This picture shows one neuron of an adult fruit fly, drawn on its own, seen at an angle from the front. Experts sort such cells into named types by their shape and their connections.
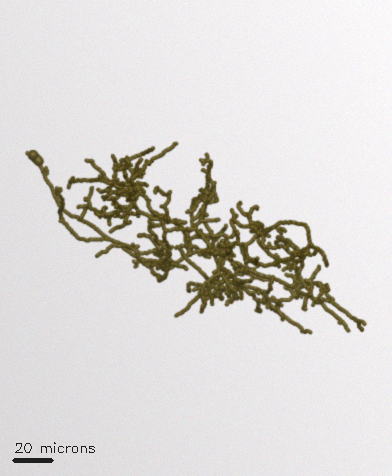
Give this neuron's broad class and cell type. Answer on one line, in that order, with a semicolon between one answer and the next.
central-brain intrinsic neuron; CL003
